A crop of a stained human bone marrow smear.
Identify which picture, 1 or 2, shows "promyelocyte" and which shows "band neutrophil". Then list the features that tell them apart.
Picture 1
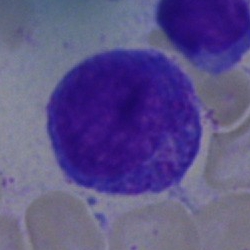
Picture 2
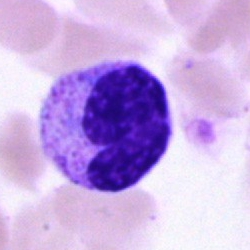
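Take picture 1 first: that's the promyelocyte, and picture 2 is the band neutrophil. Now compare the chromatin. In the promyelocyte it looks fine rather than coarsely clumped, whereas in the band neutrophil it is coarse and clumped.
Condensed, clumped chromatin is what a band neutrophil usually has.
Then look at the nucleus itself: the promyelocyte's fills most of the round cell, while the band neutrophil's lies toward the right and has a notch on its left side. The cytoplasm differs in colour as well, deep blue in the promyelocyte and pale lilac in the band neutrophil. You'll find no nucleoli in the band neutrophil's nucleus, and no vacuoles anywhere in the promyelocyte. Notice, too, that the band neutrophil's outline is smooth, without surface projections.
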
